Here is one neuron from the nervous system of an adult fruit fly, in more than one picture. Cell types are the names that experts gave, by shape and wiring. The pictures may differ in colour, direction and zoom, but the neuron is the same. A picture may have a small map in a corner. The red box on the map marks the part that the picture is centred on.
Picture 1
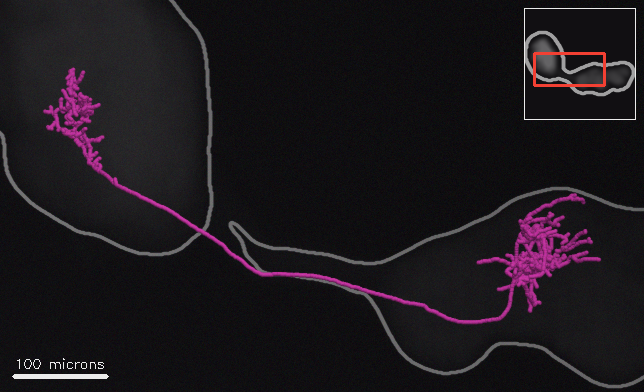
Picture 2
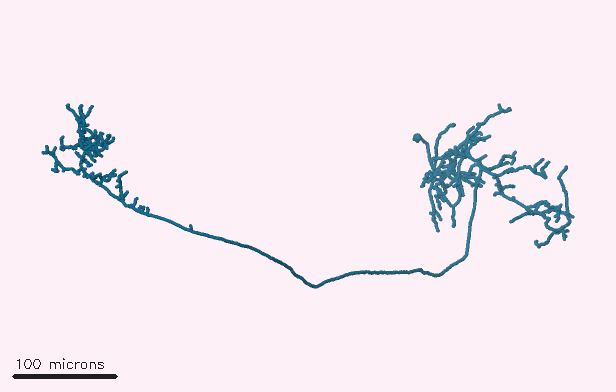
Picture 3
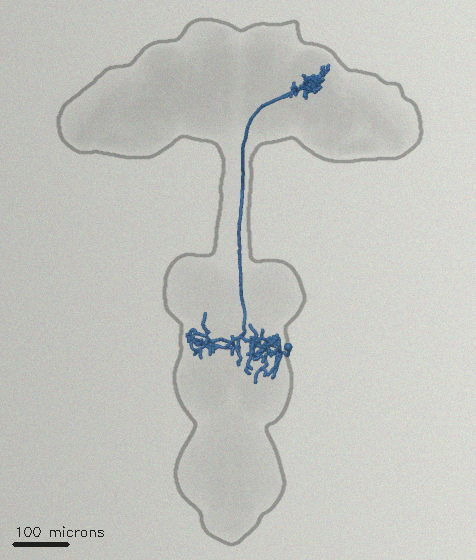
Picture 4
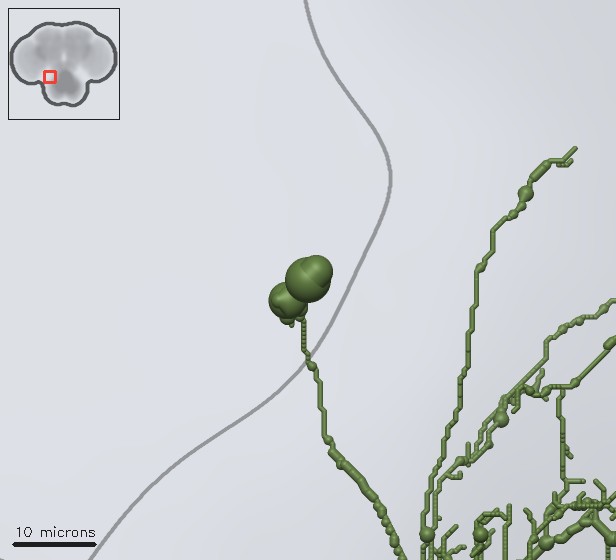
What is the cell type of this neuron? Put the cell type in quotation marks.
"AN17B016"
